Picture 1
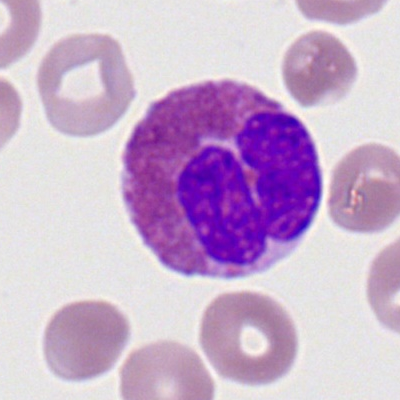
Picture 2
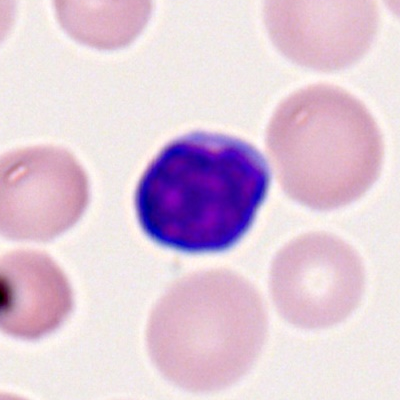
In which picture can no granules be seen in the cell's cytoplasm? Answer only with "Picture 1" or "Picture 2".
Picture 2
